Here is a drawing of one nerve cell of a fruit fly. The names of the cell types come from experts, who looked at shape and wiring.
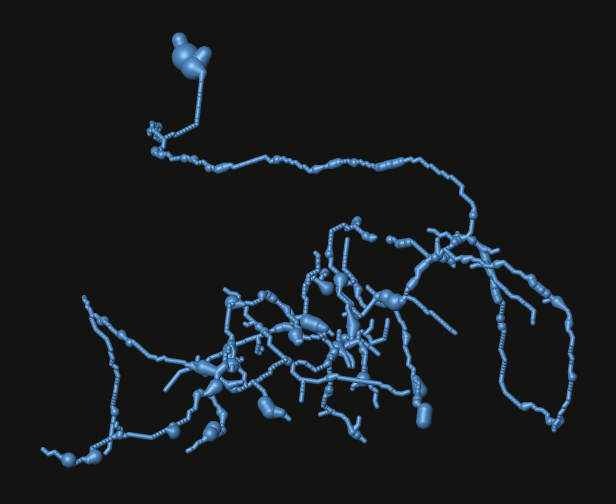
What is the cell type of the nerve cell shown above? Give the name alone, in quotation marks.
"IN02A054"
